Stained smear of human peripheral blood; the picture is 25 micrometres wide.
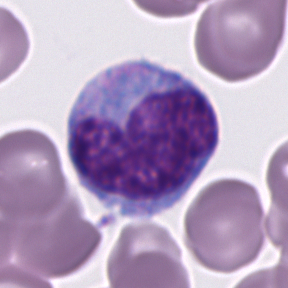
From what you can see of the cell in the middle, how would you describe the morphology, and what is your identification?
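A notch cuts into the nucleus from its upper edge, giving a folded, kidney-like shape. The outline is smooth and roughly round. Only faint, fine pinkish dust-like granules appear in the cytoplasm, with no distinct vacuoles. Answer: monocyte.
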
